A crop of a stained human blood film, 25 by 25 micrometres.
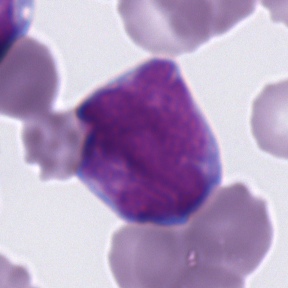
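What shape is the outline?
Angular, I'd say, with several fairly straight sides; the cell is about 15 by 13 micrometres.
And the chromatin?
Fine and evenly stippled across the nucleus, which is about 14 by 11 micrometres.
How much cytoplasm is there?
Only a thin blue rim around the nucleus.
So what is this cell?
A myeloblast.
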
